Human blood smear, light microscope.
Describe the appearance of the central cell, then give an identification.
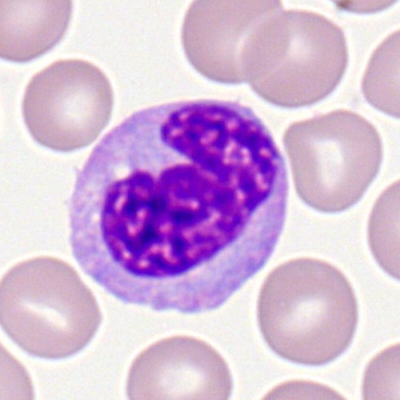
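Outline: roughly round, with a slightly uneven, fuzzy edge. Nucleus: deeply folded, its indentation opening toward the upper left. Chromatin: lacy, with many small pale gaps between darker strands. Cytoplasm: plentiful and pale greyish-blue. This is a monocyte.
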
